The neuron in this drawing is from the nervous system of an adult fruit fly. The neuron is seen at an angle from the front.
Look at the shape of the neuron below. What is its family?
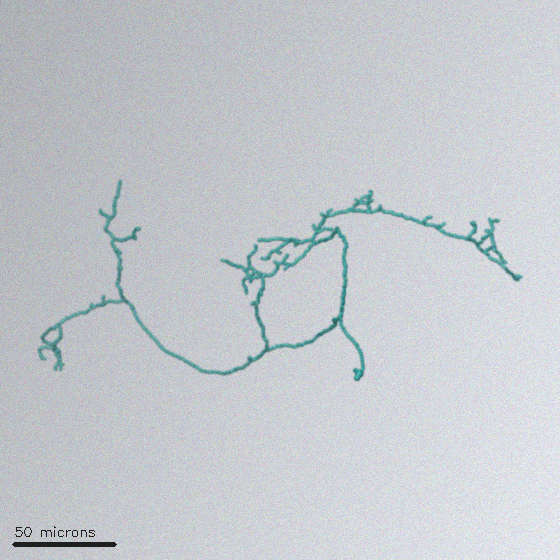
hemilineage AOTUv4_dorsal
